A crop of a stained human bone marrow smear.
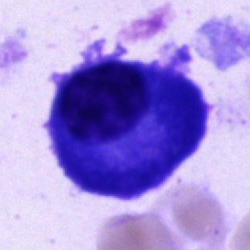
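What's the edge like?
Roughly round, but irregular and bumpy, with small purple blebs poking out along the top.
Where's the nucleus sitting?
Off-centre, upper left, with plentiful cytoplasm in a broad rim below and right.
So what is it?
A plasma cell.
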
